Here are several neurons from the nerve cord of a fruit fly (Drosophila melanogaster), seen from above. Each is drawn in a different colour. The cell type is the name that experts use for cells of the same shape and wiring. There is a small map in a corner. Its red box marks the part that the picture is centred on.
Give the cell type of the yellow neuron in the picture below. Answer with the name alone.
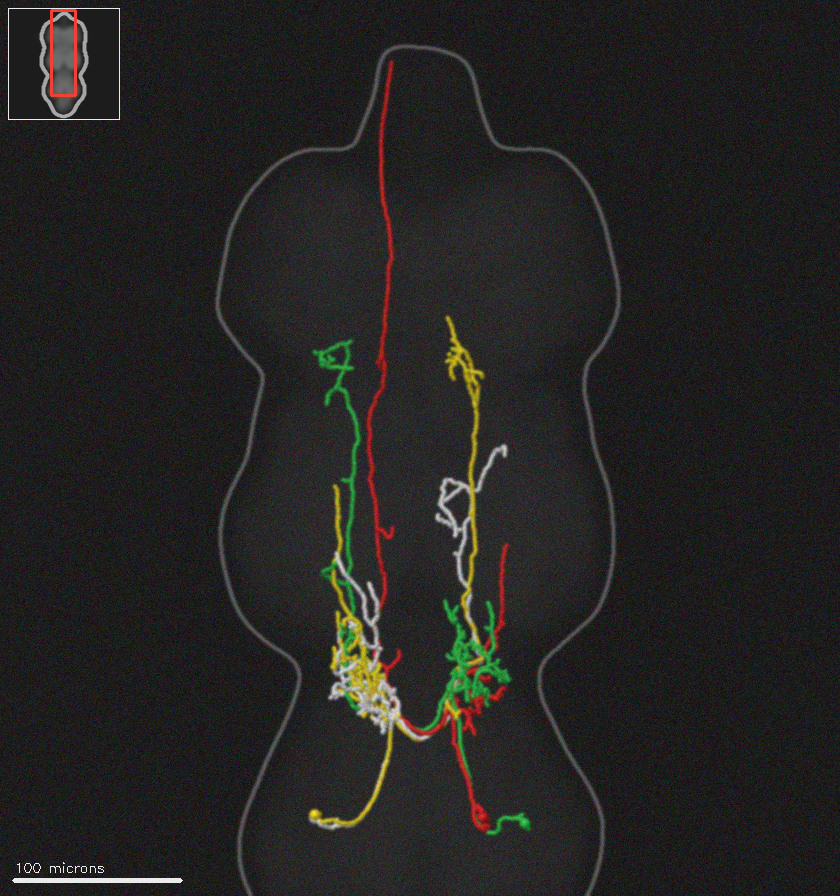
IN07B100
